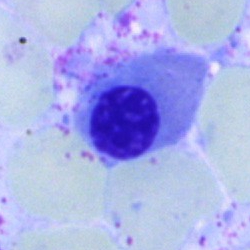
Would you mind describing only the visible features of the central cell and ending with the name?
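Starting with the outline, it's angular, as though the surrounding red cells have pressed it into shape. The nucleus isn't central; it sits toward the lower left of the cell. Its chromatin looks dark purple and coarsely clumped. The blue cytoplasm extends mostly to the upper right of the nucleus. So this is an erythroblast.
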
